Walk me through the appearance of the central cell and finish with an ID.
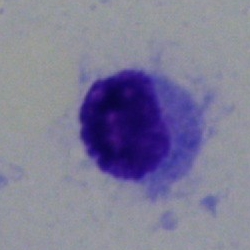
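The nucleus sits off-centre, over toward the left, and its chromatin is dense and dark purple. The cytoplasm's widest on the right side, and the outer edge of the cell is irregular and ragged. It's a hairy cell.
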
